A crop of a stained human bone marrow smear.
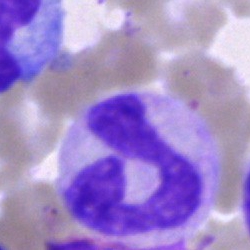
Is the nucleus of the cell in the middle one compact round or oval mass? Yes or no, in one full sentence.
No, there is a curved band-shaped nucleus without separate lobes, not a round or oval one.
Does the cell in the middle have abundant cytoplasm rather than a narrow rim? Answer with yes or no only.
Yes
